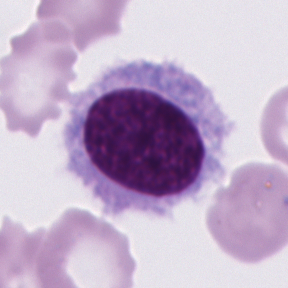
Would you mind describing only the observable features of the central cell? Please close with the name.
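Look first at the edge of this cell: it is ragged, with fine hair-like projections running all the way around. Now the nucleus has a smooth outline, with no notches or folds, and it sits roughly in the middle, with cytoplasm surrounding it on every side. That cytoplasm shows no distinct granules. This is a hairy cell.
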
